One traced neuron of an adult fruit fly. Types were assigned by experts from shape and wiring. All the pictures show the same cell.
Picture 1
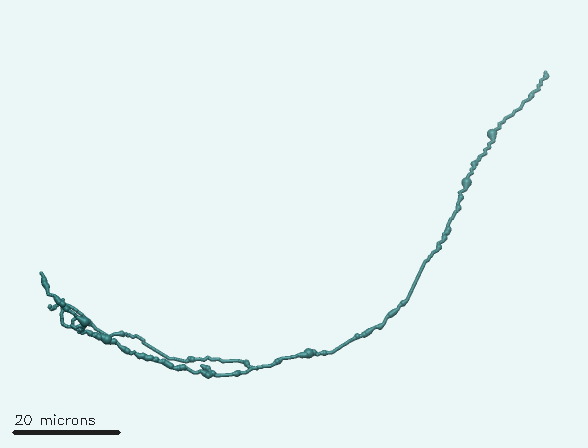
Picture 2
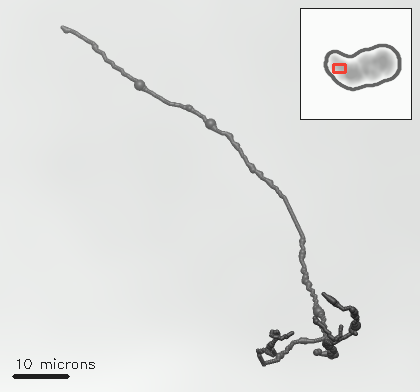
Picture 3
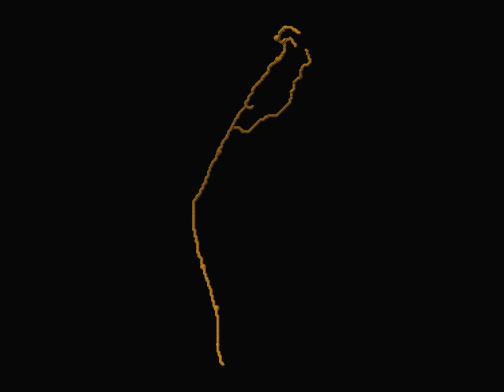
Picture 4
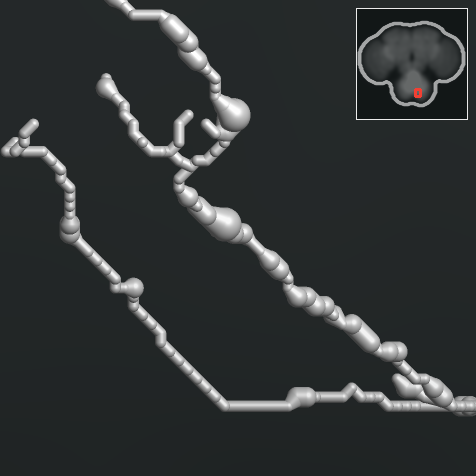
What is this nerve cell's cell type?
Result: SNta23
